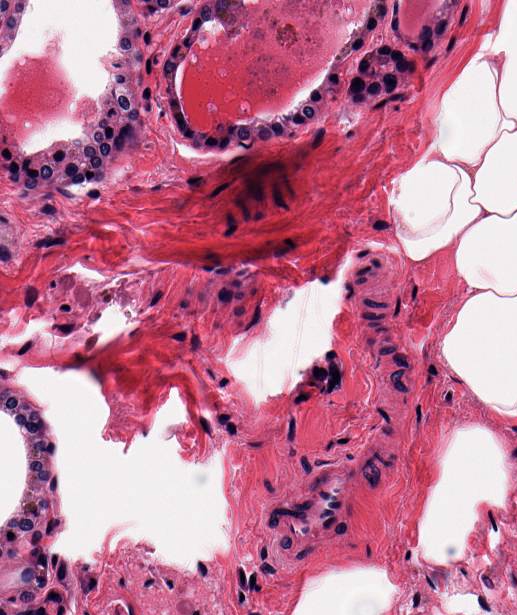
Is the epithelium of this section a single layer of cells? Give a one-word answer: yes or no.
Yes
